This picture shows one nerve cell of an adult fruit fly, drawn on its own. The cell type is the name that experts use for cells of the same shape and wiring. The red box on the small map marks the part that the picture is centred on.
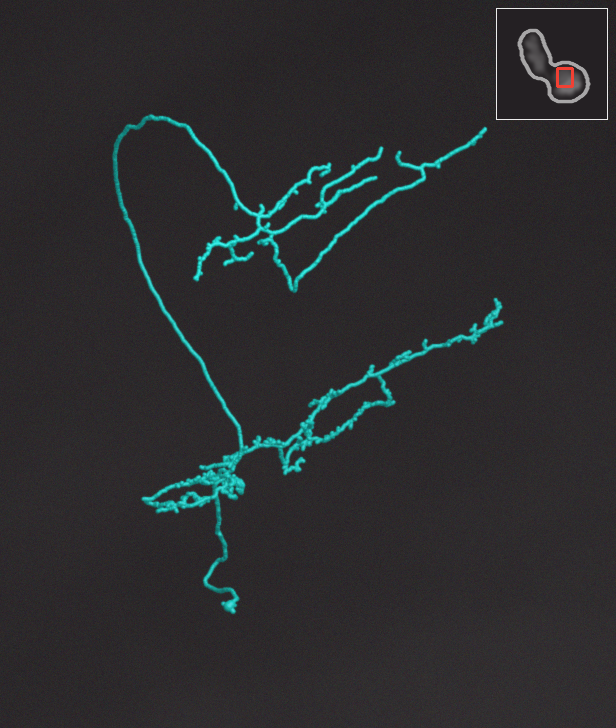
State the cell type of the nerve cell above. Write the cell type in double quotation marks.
"MeTu4f"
